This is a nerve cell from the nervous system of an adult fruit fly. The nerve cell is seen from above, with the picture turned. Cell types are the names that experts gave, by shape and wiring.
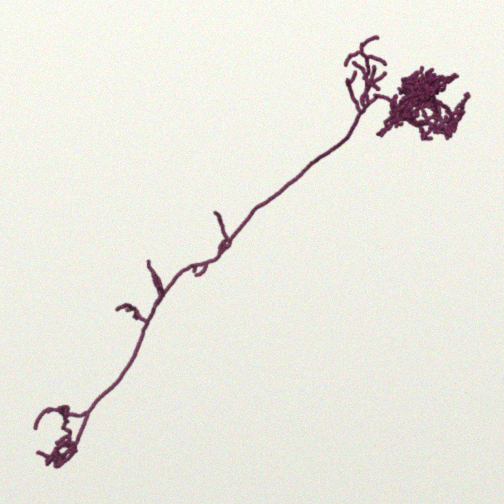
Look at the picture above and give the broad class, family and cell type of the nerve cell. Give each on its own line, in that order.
descending neuron
hemilineage LB7
DNge082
